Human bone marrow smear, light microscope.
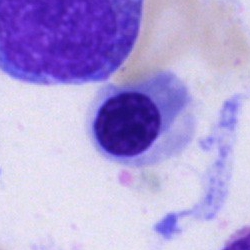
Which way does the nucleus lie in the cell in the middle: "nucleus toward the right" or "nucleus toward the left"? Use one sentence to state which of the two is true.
The nucleus is placed toward the left, whether upper, middle or lower.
